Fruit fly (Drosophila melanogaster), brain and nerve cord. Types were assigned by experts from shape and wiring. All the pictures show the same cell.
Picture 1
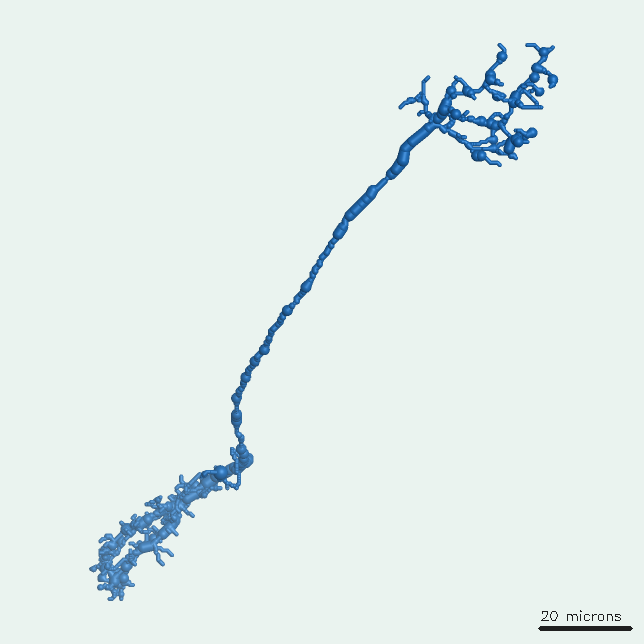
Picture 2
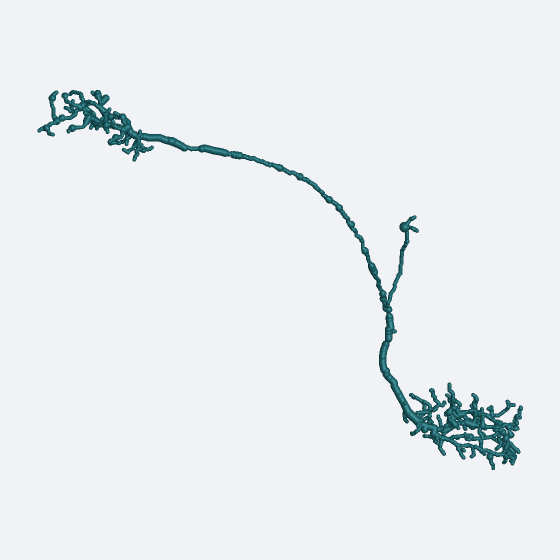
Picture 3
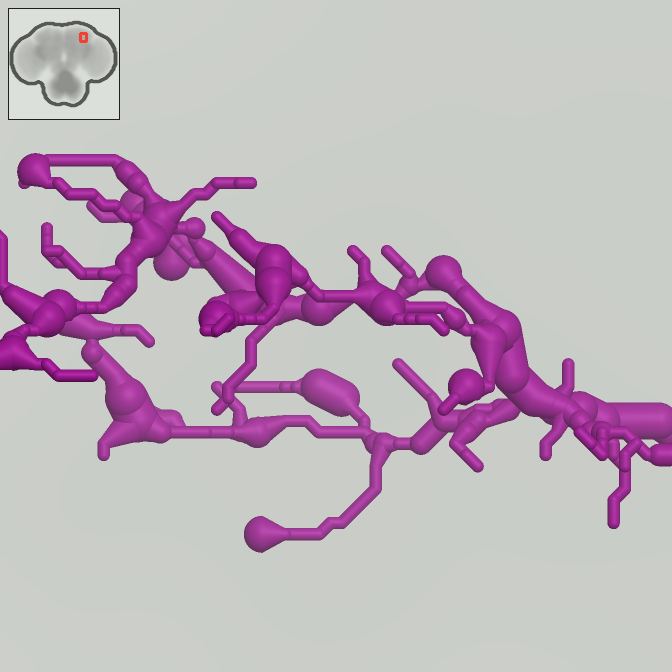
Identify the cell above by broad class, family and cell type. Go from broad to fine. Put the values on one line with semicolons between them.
visual projection neuron; hemilineage VPNd2; LC10a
